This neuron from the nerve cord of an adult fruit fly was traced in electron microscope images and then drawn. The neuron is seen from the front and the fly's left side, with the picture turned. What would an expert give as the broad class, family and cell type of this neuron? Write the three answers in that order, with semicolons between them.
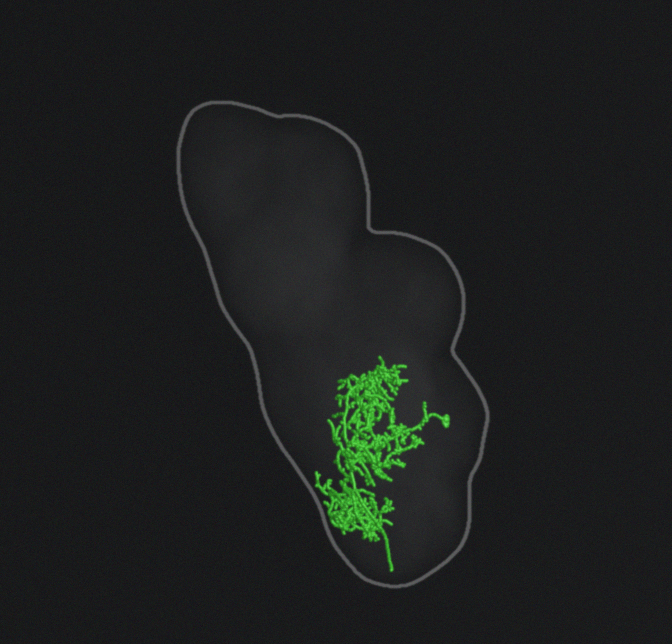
ascending neuron; hemilineage 27X; AN27X011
